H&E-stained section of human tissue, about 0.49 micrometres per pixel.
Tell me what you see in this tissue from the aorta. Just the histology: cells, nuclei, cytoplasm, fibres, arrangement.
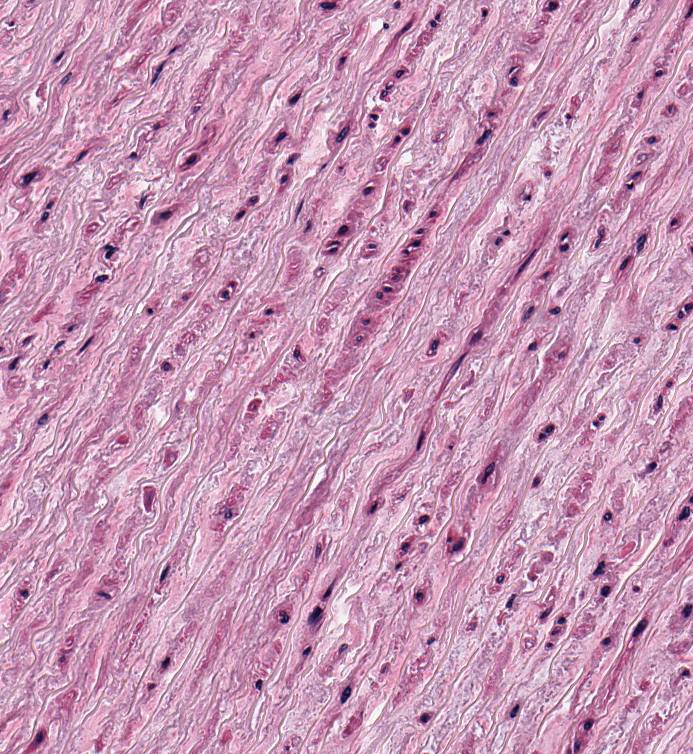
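Long, pink, wavy fibres run parallel across the entire field, diagonally from lower left to upper right. Dark, elongated nuclei lie with their long axes along the fibres. The nuclei are fairly evenly scattered, separated by much fibre.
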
